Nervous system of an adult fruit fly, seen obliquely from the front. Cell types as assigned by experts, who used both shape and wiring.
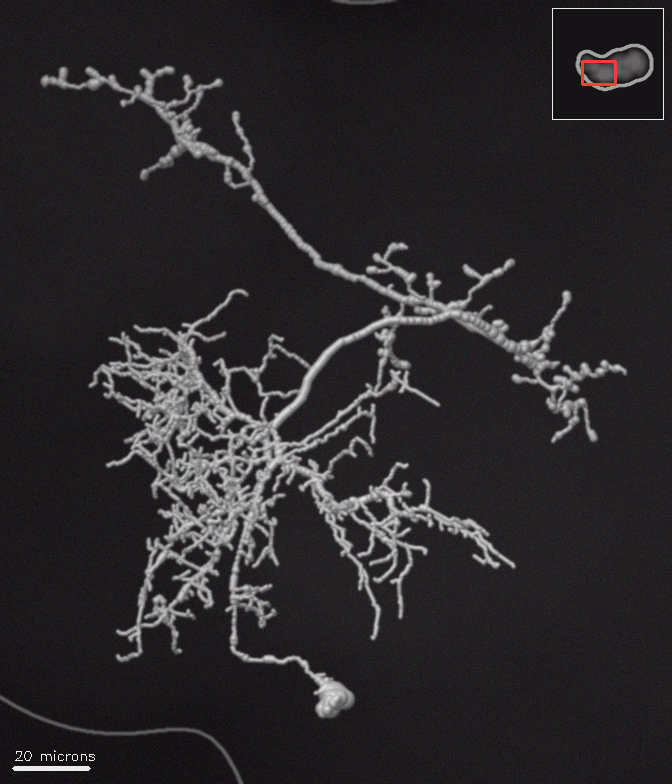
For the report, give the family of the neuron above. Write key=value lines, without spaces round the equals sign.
family=hemilineage 07B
